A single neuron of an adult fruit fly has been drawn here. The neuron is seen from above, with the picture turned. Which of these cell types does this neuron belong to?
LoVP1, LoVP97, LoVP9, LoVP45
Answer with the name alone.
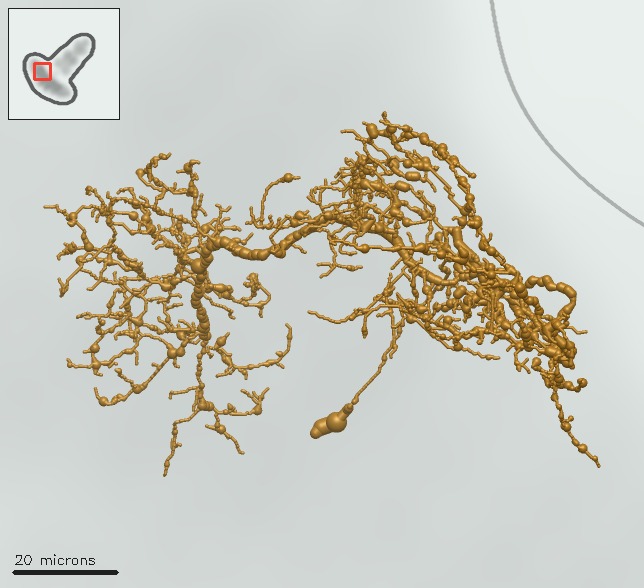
LoVP45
